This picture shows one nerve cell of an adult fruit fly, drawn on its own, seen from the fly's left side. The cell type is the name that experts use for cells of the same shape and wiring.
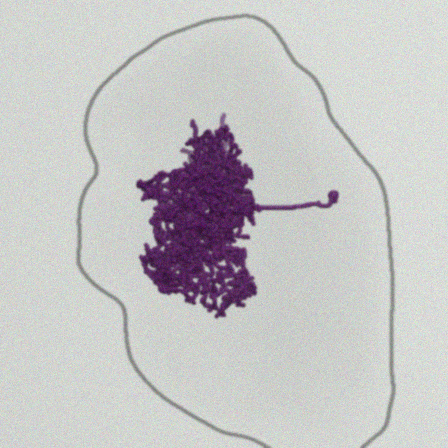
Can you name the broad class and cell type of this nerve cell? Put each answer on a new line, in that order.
central-brain intrinsic neuron
AVLP501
